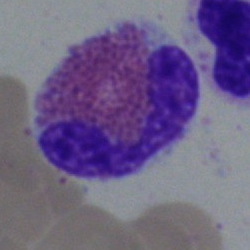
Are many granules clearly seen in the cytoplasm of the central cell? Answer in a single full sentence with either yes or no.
Yes, many visible granules are held in the cytoplasm of the cell.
